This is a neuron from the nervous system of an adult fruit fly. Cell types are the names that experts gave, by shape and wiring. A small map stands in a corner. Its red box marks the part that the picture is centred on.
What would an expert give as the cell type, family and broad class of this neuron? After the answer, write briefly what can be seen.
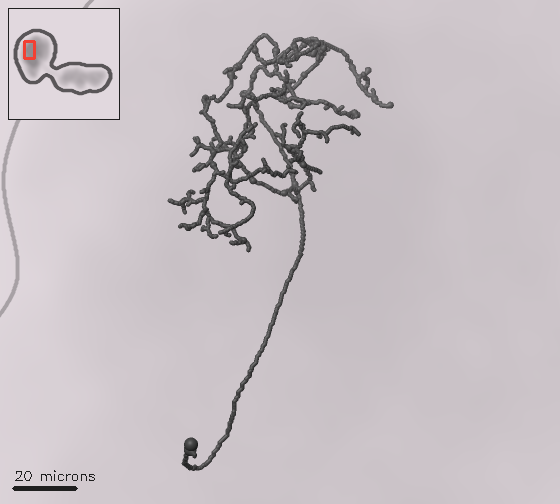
It is of cell type SMP025. Its family is hemilineage SIPa1_ventral. This is a central-brain intrinsic neuron. From top to bottom in the picture it spans about 140 microns. The picture shows dozens of branch ends.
